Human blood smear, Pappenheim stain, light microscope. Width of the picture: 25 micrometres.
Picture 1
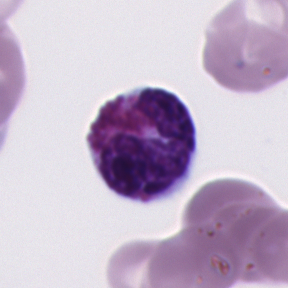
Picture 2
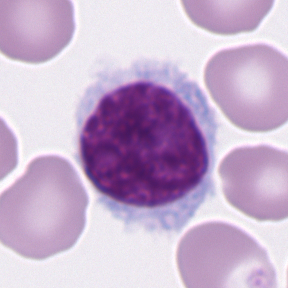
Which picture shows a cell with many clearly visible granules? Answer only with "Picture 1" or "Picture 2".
Picture 1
